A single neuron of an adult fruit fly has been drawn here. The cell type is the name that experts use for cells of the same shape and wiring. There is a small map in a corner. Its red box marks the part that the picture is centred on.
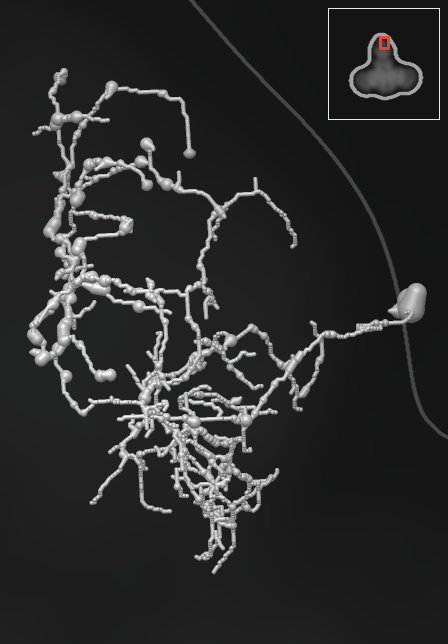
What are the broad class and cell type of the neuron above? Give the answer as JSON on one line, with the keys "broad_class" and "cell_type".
{"broad_class": "nerve-cord intrinsic neuron", "cell_type": "INXXX427"}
